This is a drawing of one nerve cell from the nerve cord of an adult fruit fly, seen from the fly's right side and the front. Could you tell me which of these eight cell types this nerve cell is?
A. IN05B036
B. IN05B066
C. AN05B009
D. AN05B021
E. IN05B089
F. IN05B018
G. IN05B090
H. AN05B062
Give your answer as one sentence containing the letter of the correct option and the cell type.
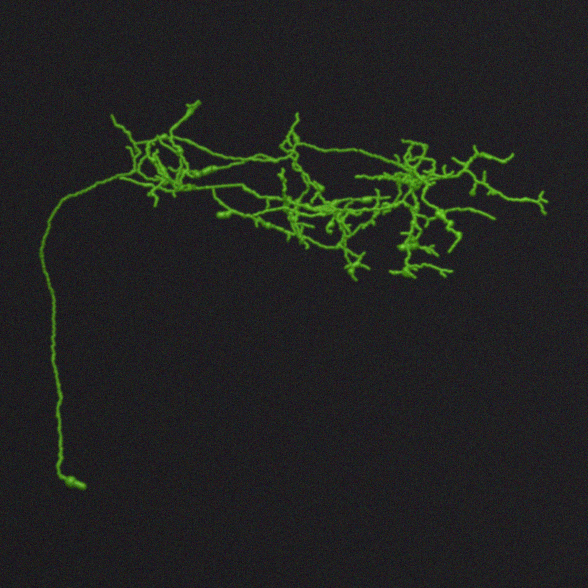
With respect to cell type, the nerve cell is IN05B089, option E.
